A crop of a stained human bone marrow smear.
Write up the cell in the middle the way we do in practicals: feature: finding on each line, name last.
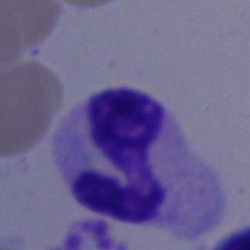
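Nucleus: folded into two lobes, upper and lower, joined by a thick band.
Chromatin: dense, dark purple.
Cytoplasm: abundant, pale greyish-lilac.
Outline: smooth, irregular oval, no surface projections.
Name: band neutrophil.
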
